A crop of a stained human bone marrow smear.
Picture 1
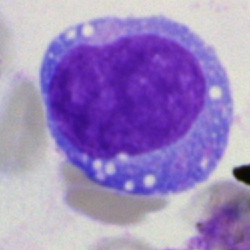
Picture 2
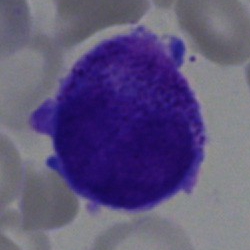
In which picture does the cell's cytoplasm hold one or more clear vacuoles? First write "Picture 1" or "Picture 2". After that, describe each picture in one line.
Picture 1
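In picture 1: Several small clear round vacuoles lie in the cytoplasm, most of them along the lower edge.
In picture 2: No vacuoles are visible in the cell.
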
